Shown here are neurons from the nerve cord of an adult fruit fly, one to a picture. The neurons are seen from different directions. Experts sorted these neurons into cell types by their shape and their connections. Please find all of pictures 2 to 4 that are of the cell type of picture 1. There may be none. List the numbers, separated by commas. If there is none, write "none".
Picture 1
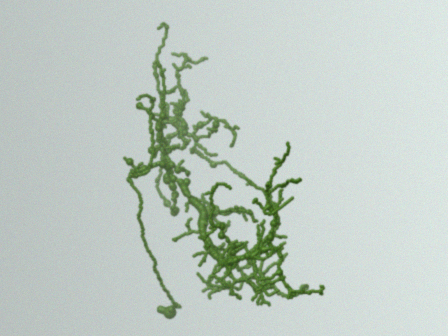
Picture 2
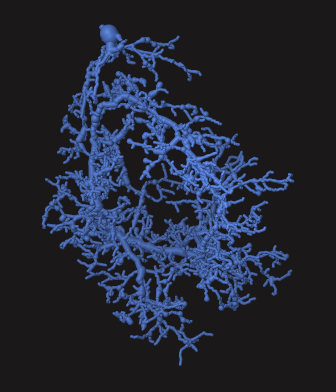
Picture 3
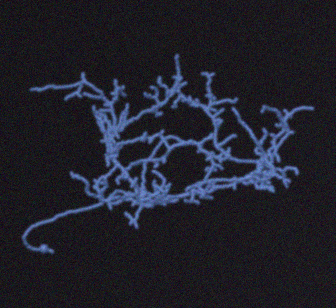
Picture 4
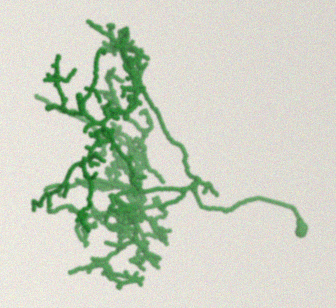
3, 4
